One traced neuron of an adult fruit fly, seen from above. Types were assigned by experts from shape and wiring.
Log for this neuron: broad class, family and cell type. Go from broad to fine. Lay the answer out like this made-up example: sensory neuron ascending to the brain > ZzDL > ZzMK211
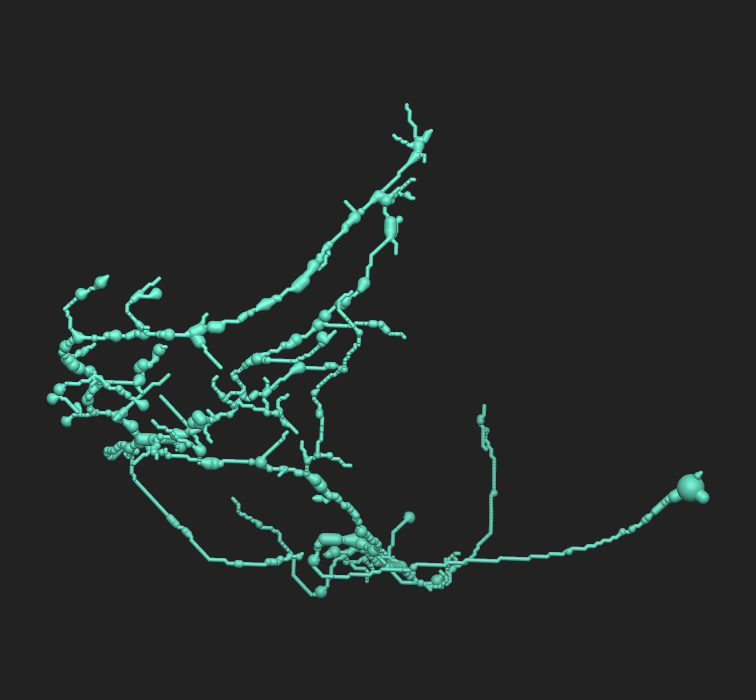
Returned: central-brain intrinsic neuron > hemilineage SLPpl2 > CB3724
